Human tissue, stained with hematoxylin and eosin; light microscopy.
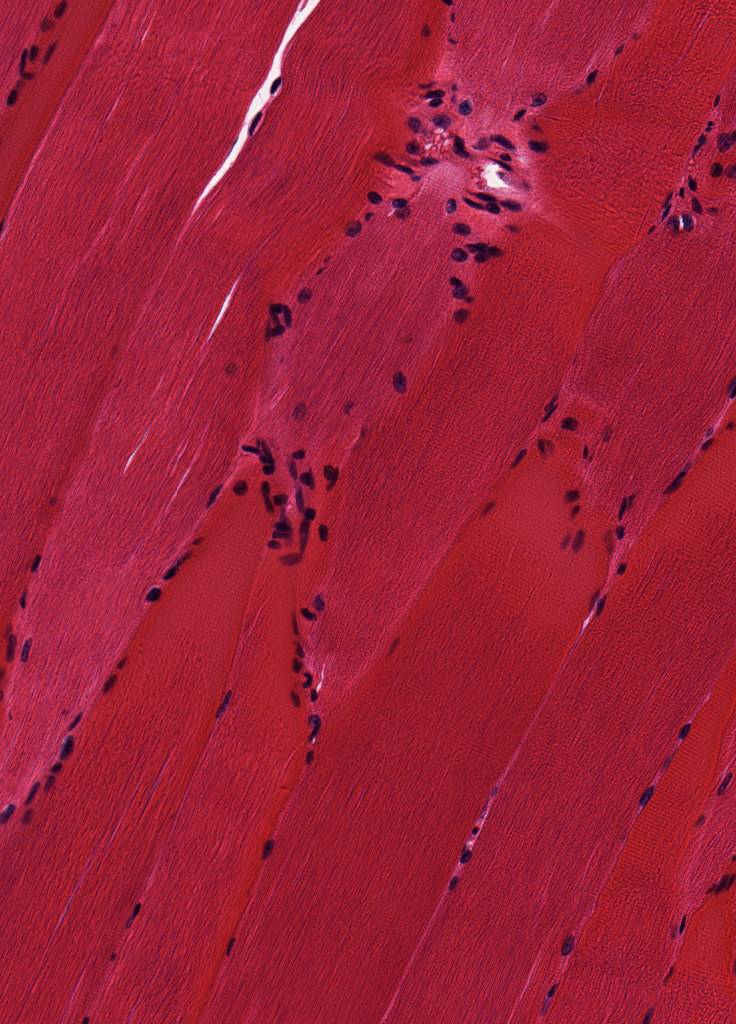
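Skeletal muscle, H&E: the fibre cytoplasm takes a deep, even red, and faint cross-striations show inside the fibres. Their nuclei are small, dark and elongated, tucked at the fibre edges. Note the little clusters of dark nuclei crowding the gaps between fibres near the top centre and middle left.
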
